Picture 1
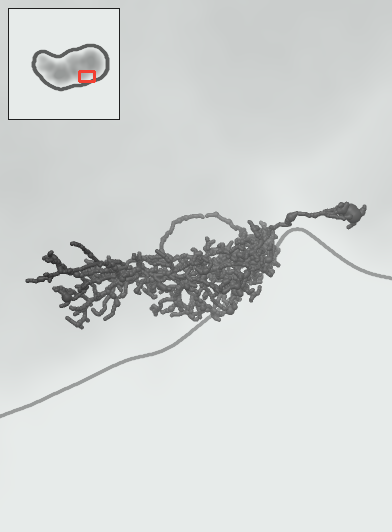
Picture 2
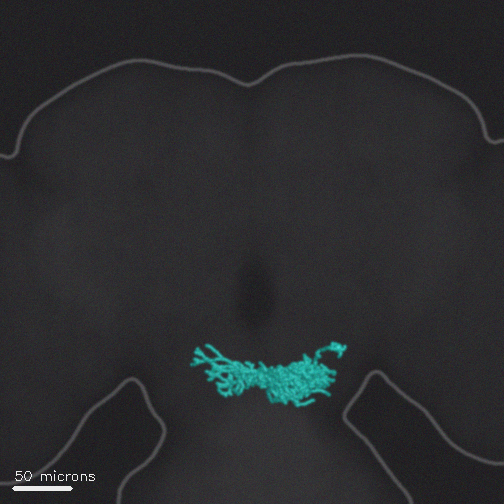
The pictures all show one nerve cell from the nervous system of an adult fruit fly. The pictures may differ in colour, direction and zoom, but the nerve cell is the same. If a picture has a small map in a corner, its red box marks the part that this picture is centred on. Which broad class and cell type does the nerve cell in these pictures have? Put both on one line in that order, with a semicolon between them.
central-brain intrinsic neuron; GNG077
